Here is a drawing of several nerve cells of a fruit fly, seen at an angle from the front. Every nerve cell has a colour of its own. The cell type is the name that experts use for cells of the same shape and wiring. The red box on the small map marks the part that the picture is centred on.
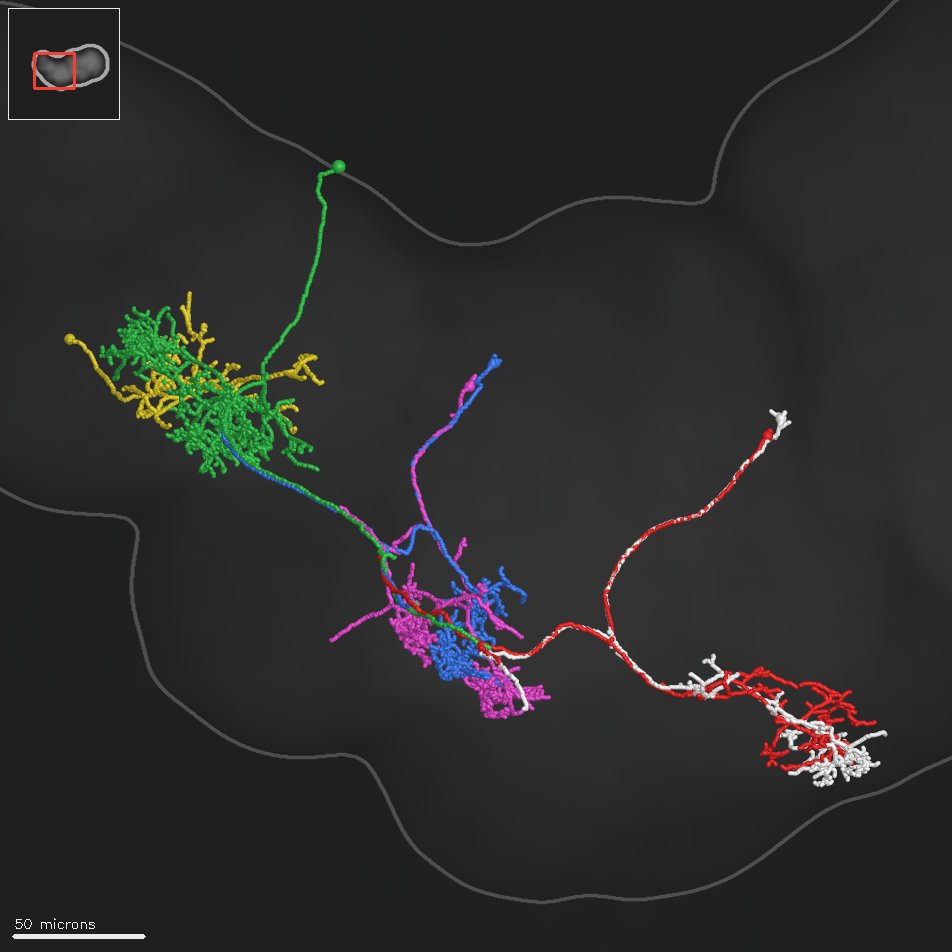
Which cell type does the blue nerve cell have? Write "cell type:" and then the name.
cell type: IN23B071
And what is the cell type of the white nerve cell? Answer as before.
cell type: IN23B048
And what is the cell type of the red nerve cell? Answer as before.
cell type: IN23B074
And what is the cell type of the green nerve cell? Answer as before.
cell type: IN23B047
